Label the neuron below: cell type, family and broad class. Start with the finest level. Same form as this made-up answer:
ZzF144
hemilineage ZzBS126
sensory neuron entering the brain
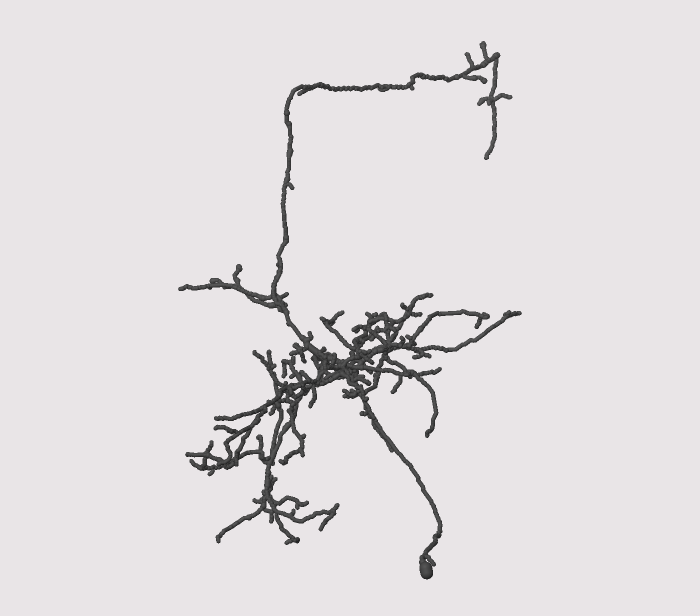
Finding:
IN08B083_b
hemilineage 08B
nerve-cord intrinsic neuron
